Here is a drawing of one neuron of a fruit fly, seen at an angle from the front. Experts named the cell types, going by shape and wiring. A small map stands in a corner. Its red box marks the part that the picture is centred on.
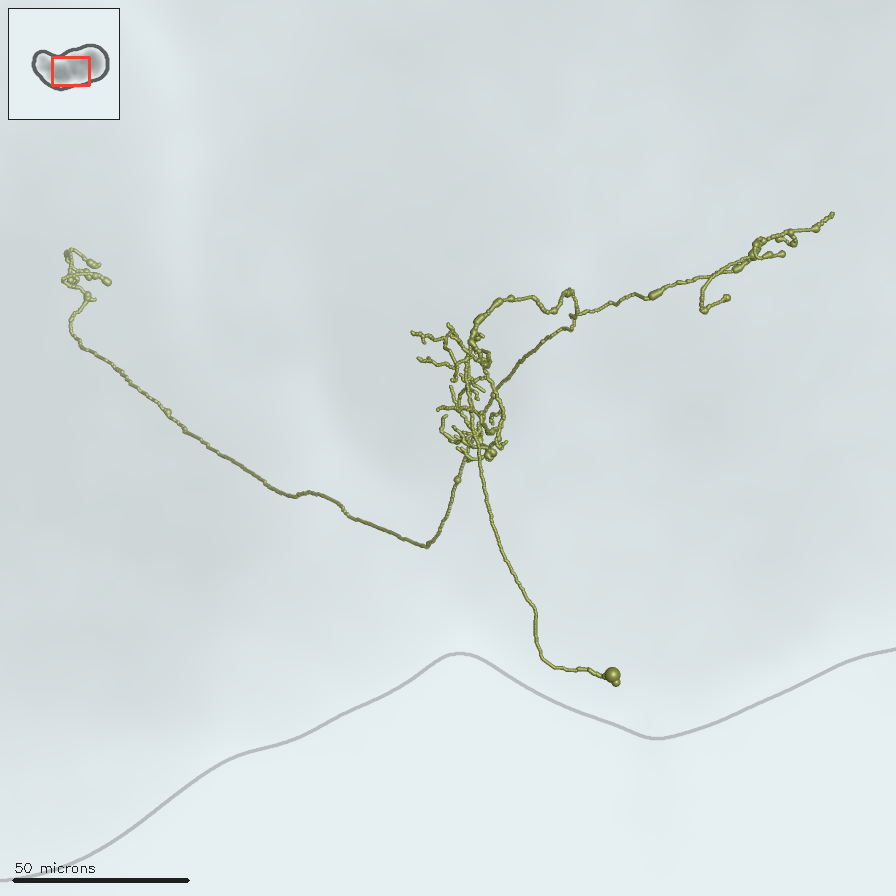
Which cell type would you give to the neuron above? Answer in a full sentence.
The cell type is DNge071.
